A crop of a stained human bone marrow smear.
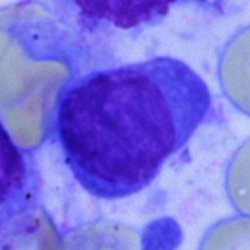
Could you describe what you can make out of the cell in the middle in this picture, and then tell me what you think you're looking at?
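The nucleus is positioned off-centre, towards the left of the cell. Its chromatin is finely textured, lacking coarse clumps. The cytoplasm stains deep blue, and its rim is widest on the right side of the cell. This cell is a plasma cell.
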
